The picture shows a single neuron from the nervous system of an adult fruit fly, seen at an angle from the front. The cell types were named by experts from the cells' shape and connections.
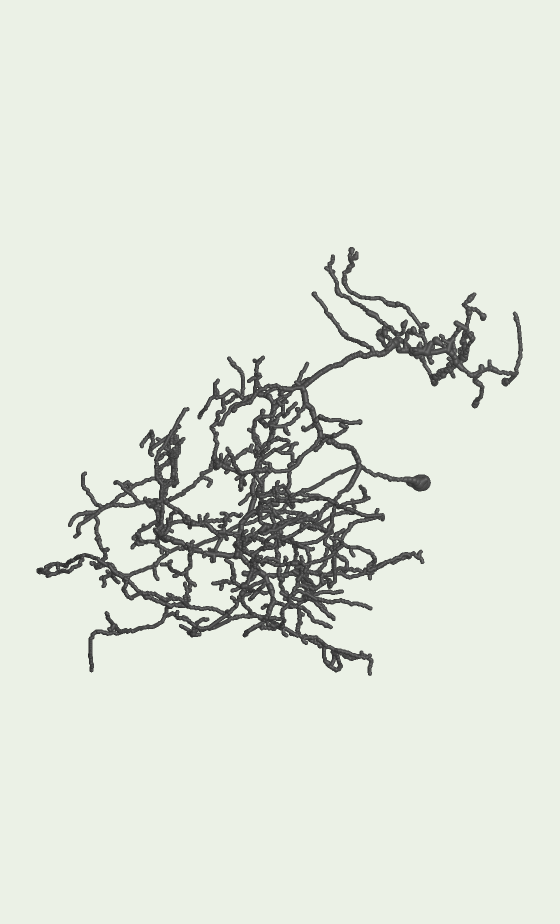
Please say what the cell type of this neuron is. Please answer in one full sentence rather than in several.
Among cell types, the one for this neuron is IN12B010.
